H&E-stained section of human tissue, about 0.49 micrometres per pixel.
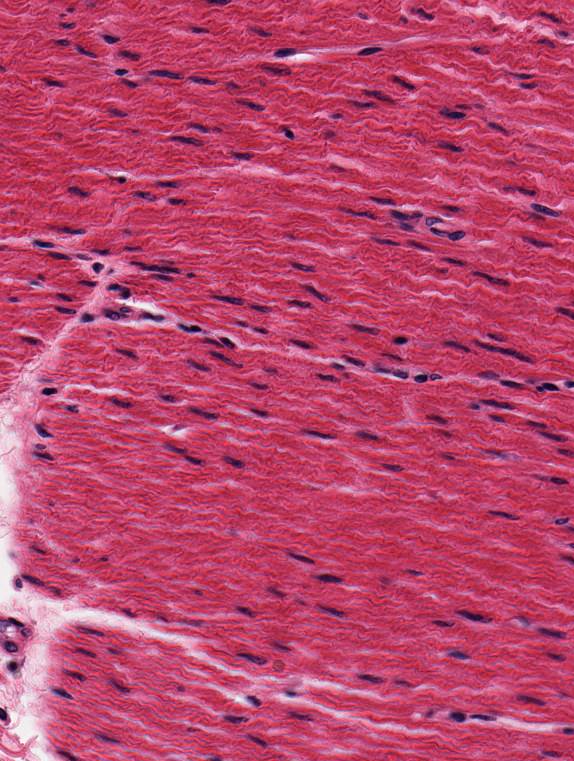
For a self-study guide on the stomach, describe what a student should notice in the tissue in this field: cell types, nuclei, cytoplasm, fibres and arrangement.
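Thin pale clefts of connective tissue divide the muscle into parallel bundles. The fibre cytoplasm is eosinophilic, with a finely wavy, rippled appearance. Nuclei are elongated, cigar-shaped and dark purple, oriented parallel to the fibres and distributed throughout the interior of the bundles rather than confined to their edges.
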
